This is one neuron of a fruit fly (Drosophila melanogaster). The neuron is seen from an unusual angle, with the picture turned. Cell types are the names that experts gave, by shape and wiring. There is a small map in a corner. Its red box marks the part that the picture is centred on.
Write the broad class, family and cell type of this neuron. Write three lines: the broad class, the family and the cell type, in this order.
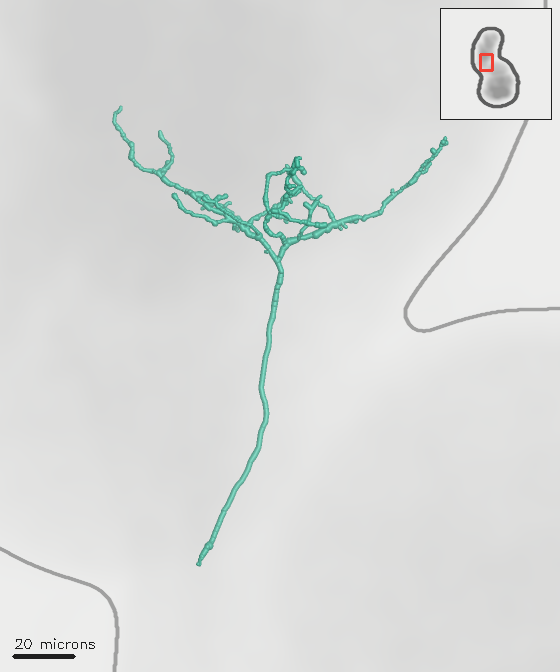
sensory neuron entering the nerve cord
class mechanosensory proprioceptive
SNpp09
